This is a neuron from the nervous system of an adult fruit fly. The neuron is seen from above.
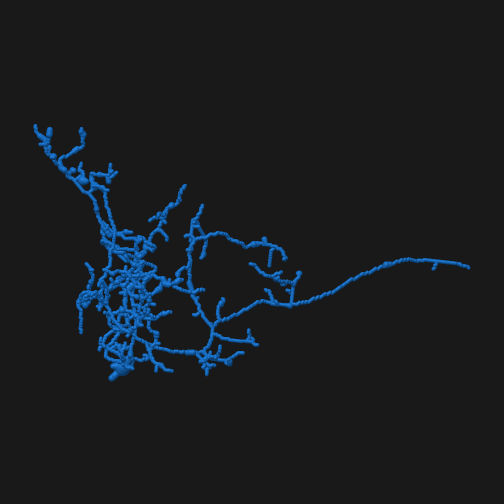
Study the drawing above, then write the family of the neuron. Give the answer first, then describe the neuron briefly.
The family is hemilineage WEDa1. Its broad class is central-brain intrinsic neuron. Dozens of branch ends can be seen. In this view it is wider than it is tall.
